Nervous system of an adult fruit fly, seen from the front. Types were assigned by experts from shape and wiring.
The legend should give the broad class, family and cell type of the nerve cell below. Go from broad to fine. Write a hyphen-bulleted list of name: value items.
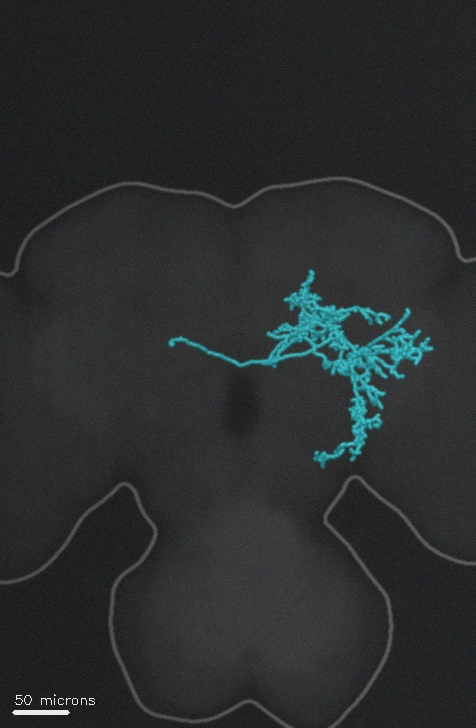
- broad class: central-brain intrinsic neuron
- family: hemilineage VLPl&p2_posterior
- cell type: PVLP123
